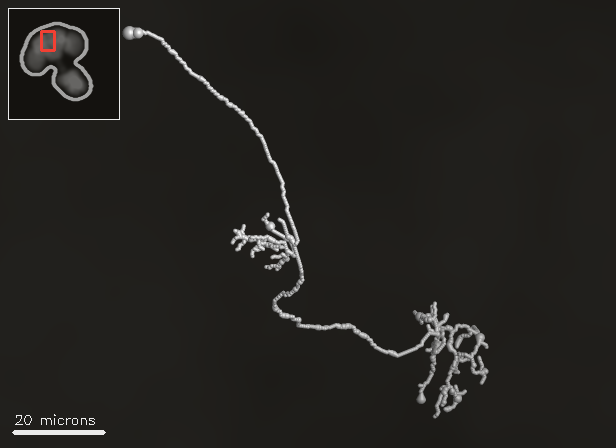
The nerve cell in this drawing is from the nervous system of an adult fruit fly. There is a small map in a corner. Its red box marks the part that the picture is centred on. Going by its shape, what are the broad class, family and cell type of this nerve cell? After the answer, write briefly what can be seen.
Its broad class is central-brain intrinsic neuron. The name of its family is class CX. The cell type is PFNp_b. By the scale bar it is about 85 microns tall in this view. In this view it is about as wide as it is tall.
